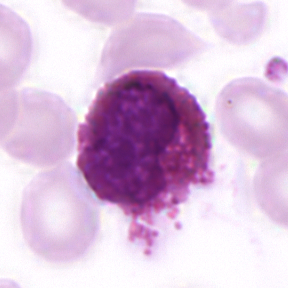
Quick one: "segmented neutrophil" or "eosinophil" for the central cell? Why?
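This is an eosinophil. Its cytoplasmic granules are coarse, not fine as in a segmented neutrophil.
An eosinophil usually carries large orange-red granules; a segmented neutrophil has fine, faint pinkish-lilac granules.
The granules are reddish-purple. A dark purple nuclear mass fills most of the cell toward the left; cytoplasm shows mainly as a crescent on its right.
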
